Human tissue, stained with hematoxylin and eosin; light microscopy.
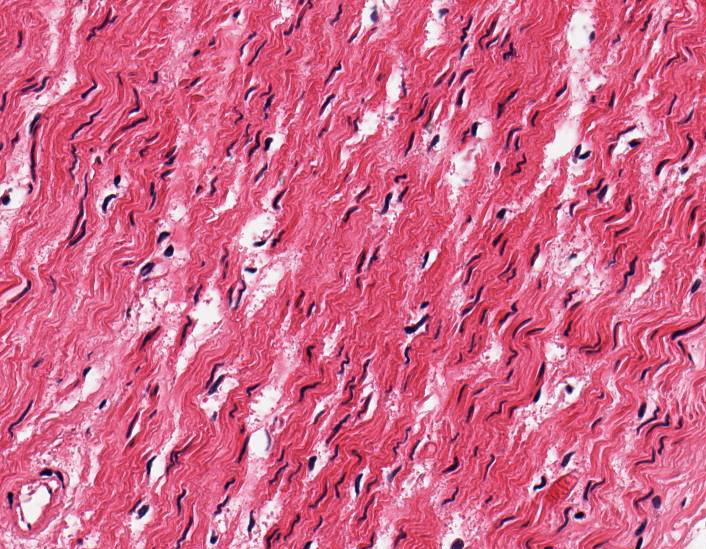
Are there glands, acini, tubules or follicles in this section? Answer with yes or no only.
No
